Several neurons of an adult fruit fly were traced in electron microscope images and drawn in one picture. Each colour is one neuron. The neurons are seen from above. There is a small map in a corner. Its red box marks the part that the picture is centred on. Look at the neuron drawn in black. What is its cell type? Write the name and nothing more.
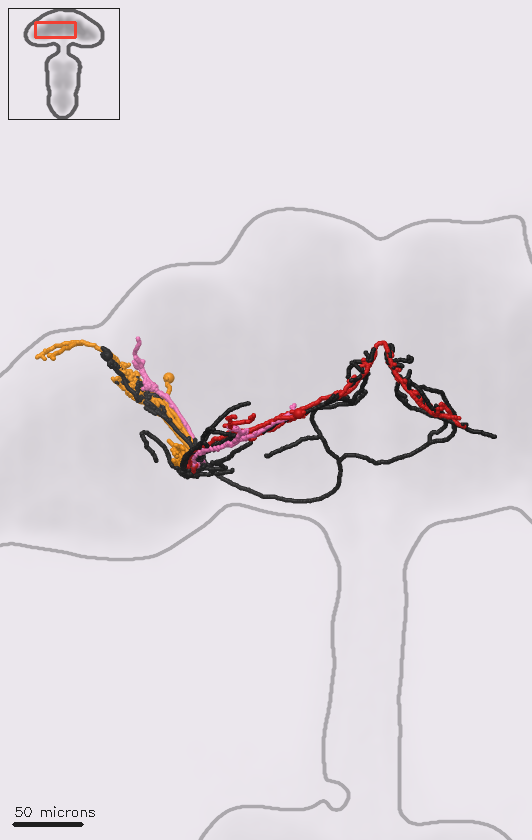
5thsLNv_LNd6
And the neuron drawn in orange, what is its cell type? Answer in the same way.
aMe1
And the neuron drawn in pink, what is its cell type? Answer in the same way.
s-LNv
